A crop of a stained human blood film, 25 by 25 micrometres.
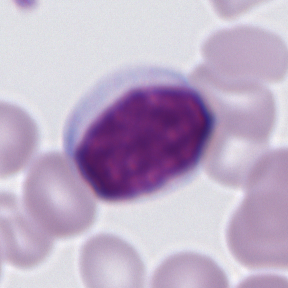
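Large granular lymphocyte, central cell. Nucleus: smooth outline, no indentation. Cytoplasm: no visible granules, no visible vacuoles. Cell outline smooth, without surface projections.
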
